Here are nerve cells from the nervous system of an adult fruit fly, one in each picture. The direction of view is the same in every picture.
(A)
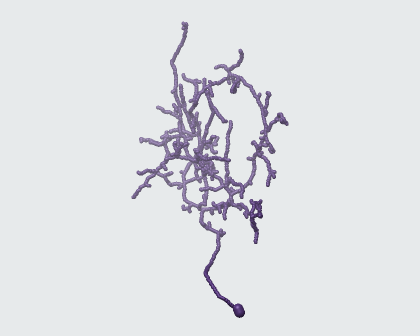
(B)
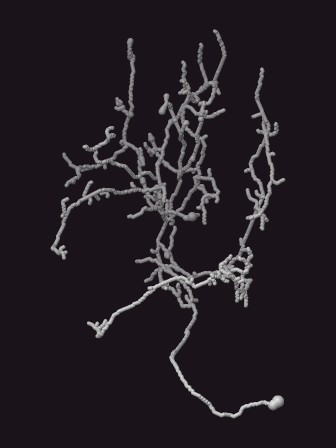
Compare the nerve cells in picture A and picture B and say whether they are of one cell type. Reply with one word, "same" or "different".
same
